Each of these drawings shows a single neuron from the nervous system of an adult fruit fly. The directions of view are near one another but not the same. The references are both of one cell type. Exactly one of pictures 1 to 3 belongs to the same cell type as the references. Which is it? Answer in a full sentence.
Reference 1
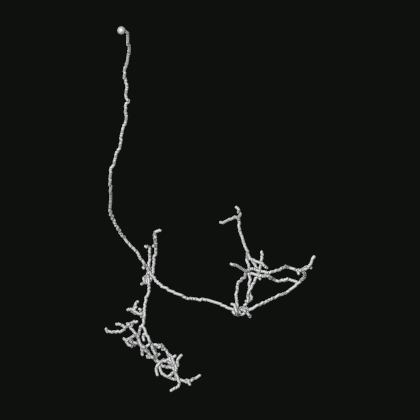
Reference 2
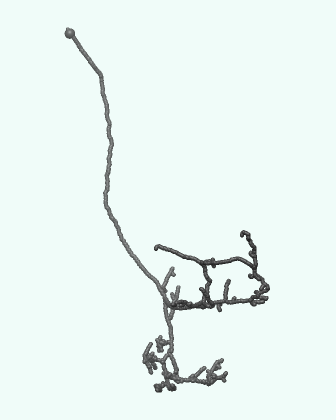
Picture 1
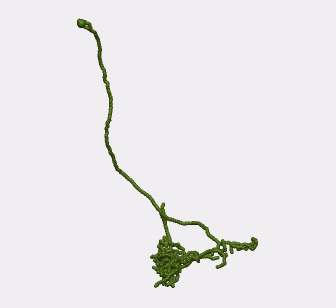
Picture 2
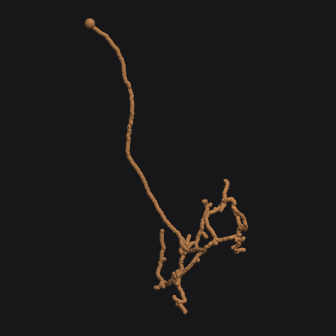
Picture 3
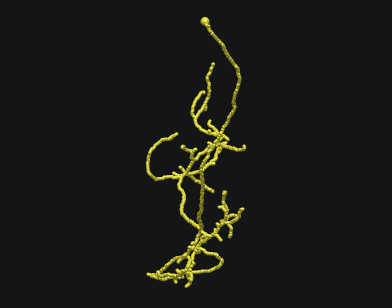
The neuron in picture 3 is of the same cell type.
